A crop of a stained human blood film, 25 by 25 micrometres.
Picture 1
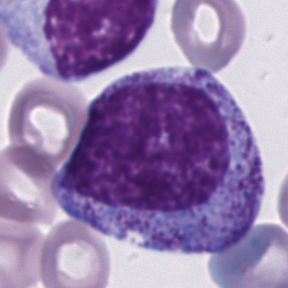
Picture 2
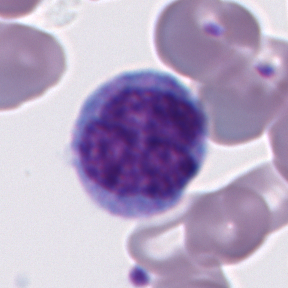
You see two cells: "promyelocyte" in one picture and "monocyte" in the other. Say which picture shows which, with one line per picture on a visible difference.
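Picture 1: promyelocyte. Many fine purple granules are scattered through the cytoplasm.
Picture 2: monocyte. The cytoplasm shows no distinct granules.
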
